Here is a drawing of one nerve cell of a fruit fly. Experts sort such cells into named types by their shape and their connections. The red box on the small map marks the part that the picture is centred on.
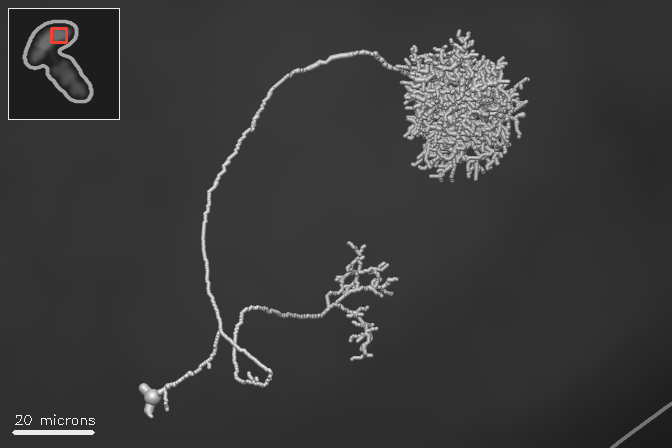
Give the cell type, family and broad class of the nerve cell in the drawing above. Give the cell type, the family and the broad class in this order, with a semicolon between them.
MeLo9; MeLo; optic-lobe intrinsic neuron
